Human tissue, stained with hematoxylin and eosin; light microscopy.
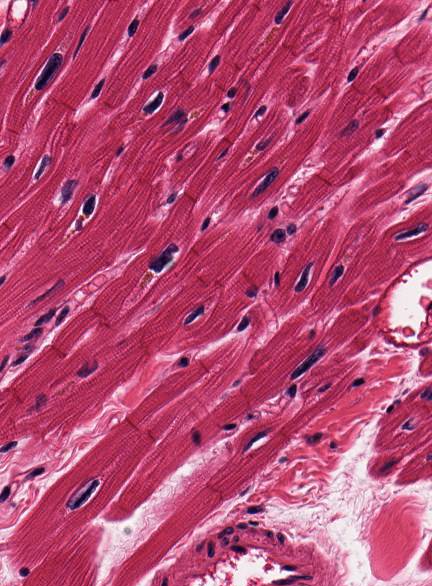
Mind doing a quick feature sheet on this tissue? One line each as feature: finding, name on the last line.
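Intercalated discs: thin dark lines crossing the fibres transversely at intervals
Cross-striations: fine, in the pink fibre cytoplasm
Granules: small, golden-brown, at the ends of some central nuclei
Interstitial nuclei: small, dark, slender, in the thin pale spaces between fibres
Tissue: left ventricle of the heart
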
